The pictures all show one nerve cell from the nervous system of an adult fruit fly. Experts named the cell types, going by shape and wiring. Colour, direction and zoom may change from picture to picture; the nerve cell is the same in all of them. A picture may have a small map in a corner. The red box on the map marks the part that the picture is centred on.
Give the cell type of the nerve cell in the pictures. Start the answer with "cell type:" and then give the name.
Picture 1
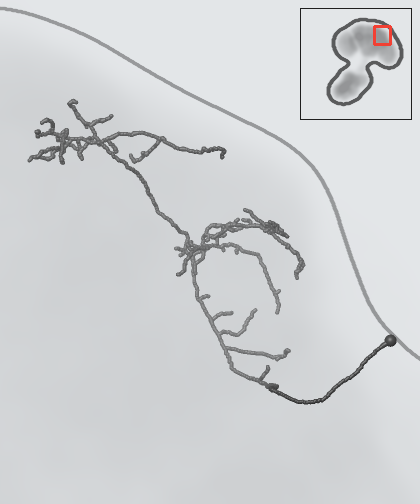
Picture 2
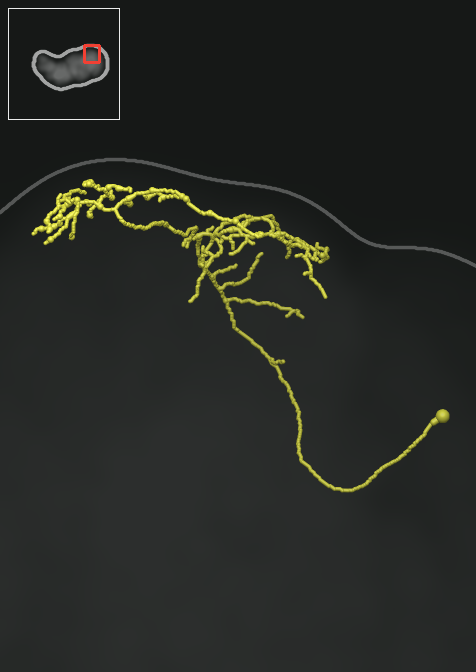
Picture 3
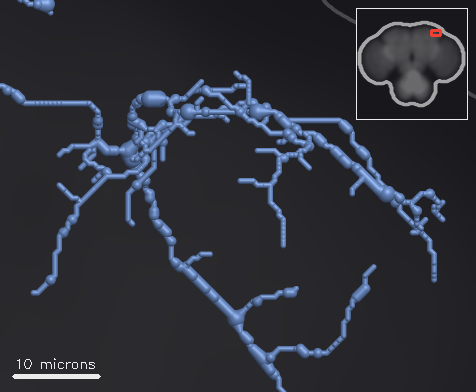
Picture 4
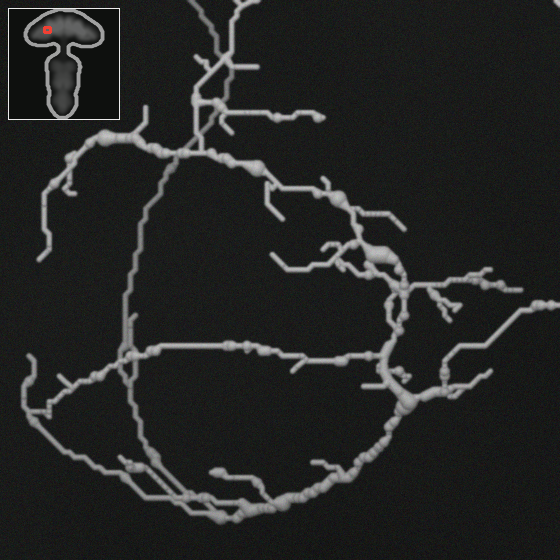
cell type: CB2467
